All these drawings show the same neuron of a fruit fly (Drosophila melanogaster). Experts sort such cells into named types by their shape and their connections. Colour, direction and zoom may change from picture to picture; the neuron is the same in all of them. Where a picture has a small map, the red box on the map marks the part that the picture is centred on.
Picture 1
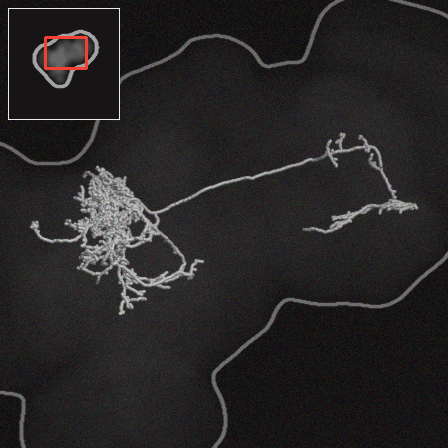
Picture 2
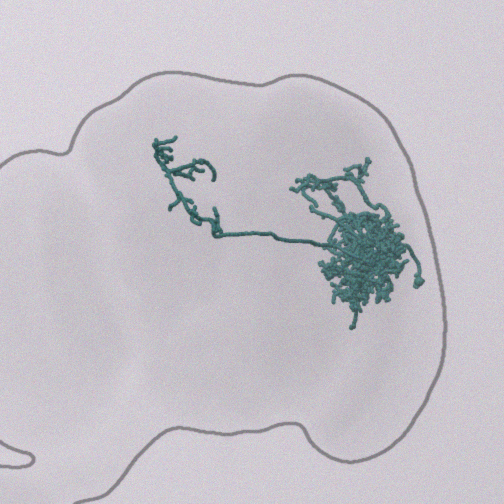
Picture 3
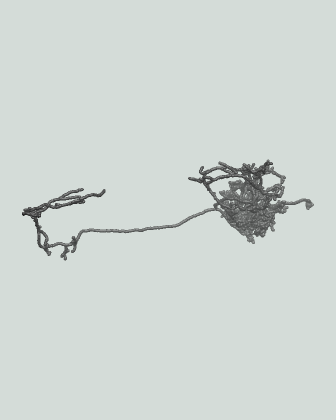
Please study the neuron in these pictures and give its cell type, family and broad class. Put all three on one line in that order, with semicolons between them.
AVLP156; hemilineage VLPl2_medial; central-brain intrinsic neuron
